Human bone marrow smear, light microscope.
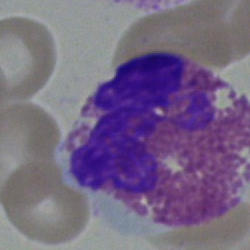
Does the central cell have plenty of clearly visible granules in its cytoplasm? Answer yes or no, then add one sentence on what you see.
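Yes. The cytoplasm is packed with coarse purple-pink granules.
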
